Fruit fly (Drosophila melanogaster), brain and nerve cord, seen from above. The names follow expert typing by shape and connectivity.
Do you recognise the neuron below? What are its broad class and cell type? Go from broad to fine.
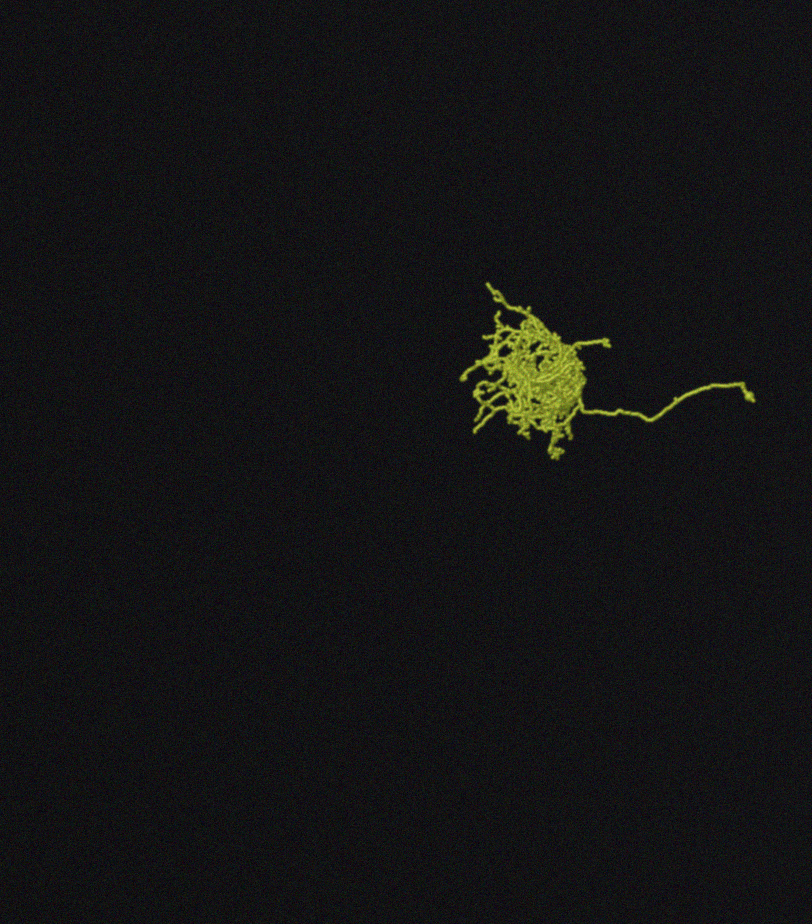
central-brain intrinsic neuron; LAL052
